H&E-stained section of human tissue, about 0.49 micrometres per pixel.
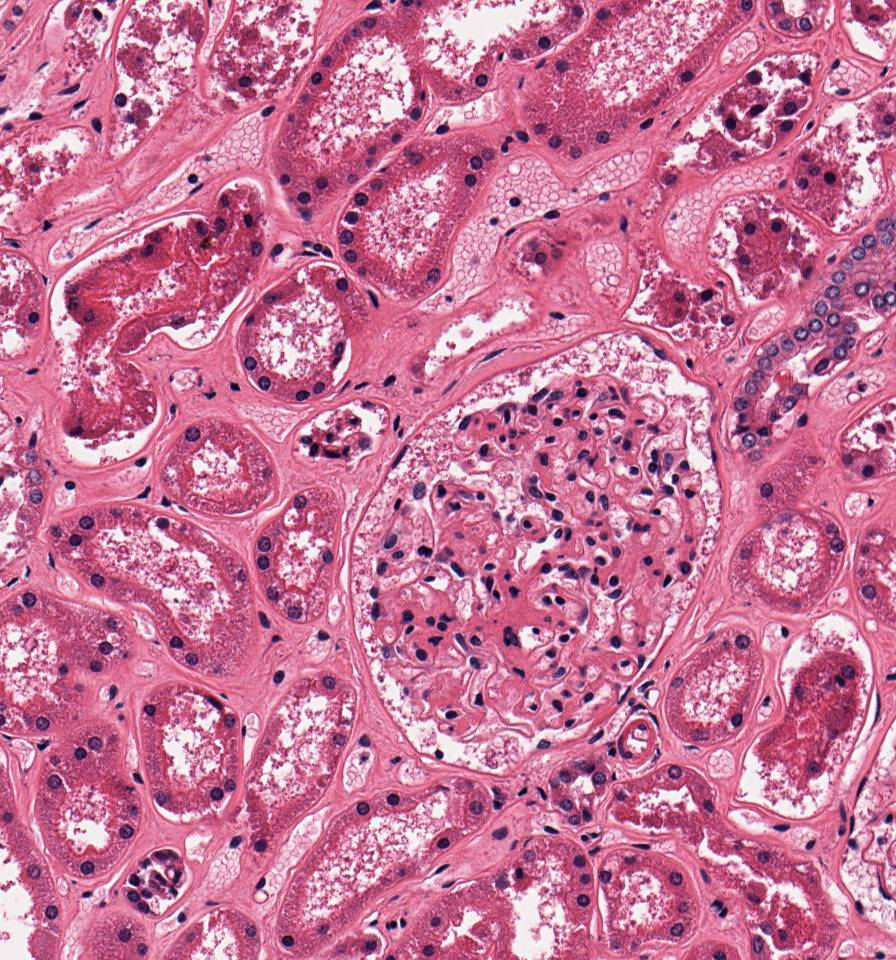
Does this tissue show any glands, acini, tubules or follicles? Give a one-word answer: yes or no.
Yes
